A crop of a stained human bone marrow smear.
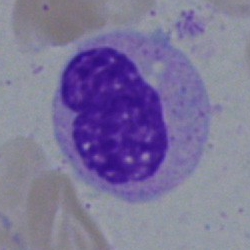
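Metamyelocyte, the middle cell in this stained bone marrow smear. Its nucleus sits toward the left, and a cleft cuts into its left side. Fine purple granules are scattered through the cytoplasm, with a small pale clear patch beside the nucleus at its upper right.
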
